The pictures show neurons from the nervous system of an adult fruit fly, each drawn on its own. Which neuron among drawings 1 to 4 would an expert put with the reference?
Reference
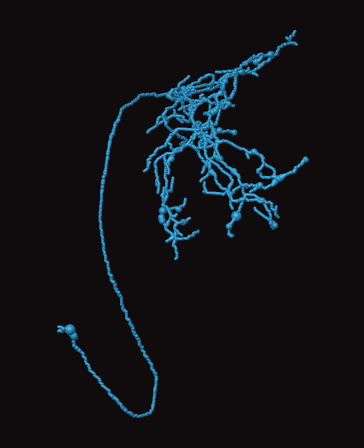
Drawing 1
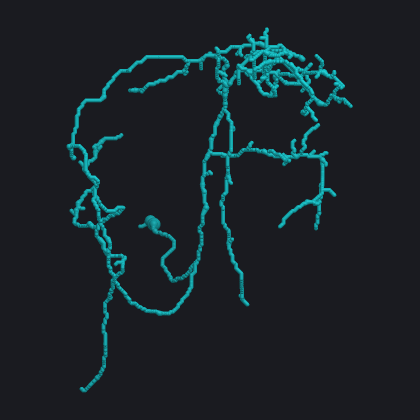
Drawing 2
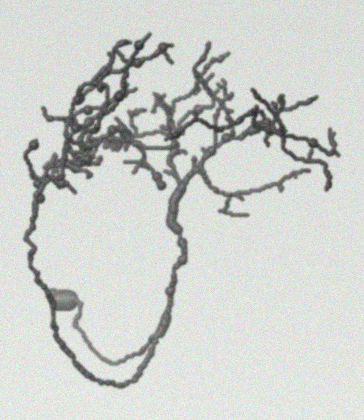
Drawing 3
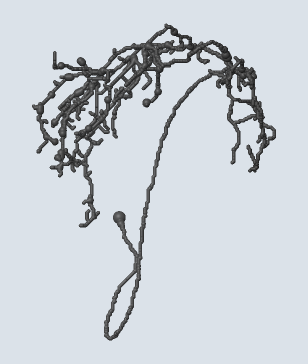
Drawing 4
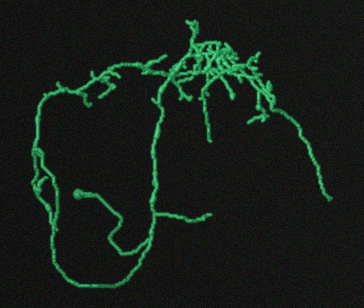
Drawing 3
